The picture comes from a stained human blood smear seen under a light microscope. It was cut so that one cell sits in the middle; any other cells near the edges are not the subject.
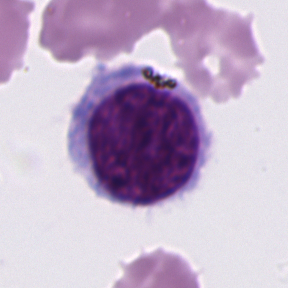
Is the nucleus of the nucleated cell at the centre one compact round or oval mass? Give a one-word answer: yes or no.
Yes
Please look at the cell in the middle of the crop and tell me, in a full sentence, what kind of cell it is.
The cell centred in this crop is categorized as a hairy cell.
